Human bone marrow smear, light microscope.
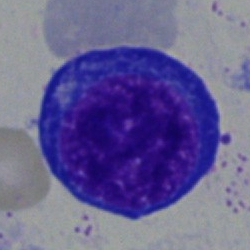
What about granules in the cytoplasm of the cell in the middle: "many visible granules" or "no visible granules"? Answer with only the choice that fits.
No visible granules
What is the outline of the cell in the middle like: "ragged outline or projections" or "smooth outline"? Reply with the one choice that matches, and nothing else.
Smooth outline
